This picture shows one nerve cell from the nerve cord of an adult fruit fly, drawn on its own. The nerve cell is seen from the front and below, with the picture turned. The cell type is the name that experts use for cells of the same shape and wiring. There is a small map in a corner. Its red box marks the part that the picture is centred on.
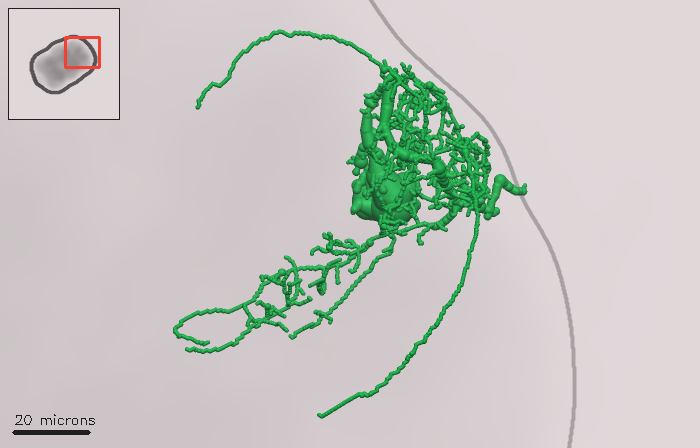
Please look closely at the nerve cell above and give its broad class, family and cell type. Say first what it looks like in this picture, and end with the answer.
From top to bottom in the picture it spans about 100 microns. Dozens of branch ends can be seen. It is a motor neuron of the nerve cord. The family is MNad. The cell type is MNad49.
